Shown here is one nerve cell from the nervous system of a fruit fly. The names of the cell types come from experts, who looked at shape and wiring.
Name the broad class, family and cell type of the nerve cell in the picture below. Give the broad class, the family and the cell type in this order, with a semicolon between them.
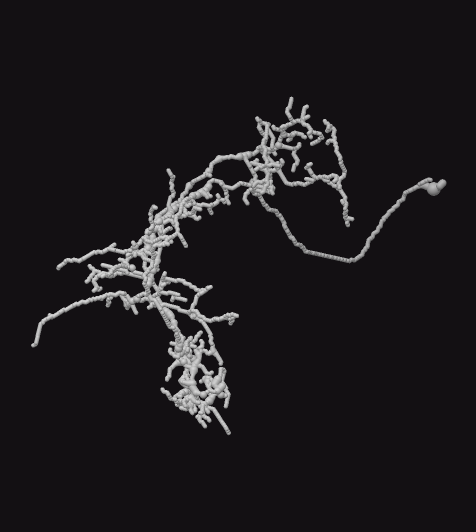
central-brain intrinsic neuron; hemilineage DL1_dorsal; CRE072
